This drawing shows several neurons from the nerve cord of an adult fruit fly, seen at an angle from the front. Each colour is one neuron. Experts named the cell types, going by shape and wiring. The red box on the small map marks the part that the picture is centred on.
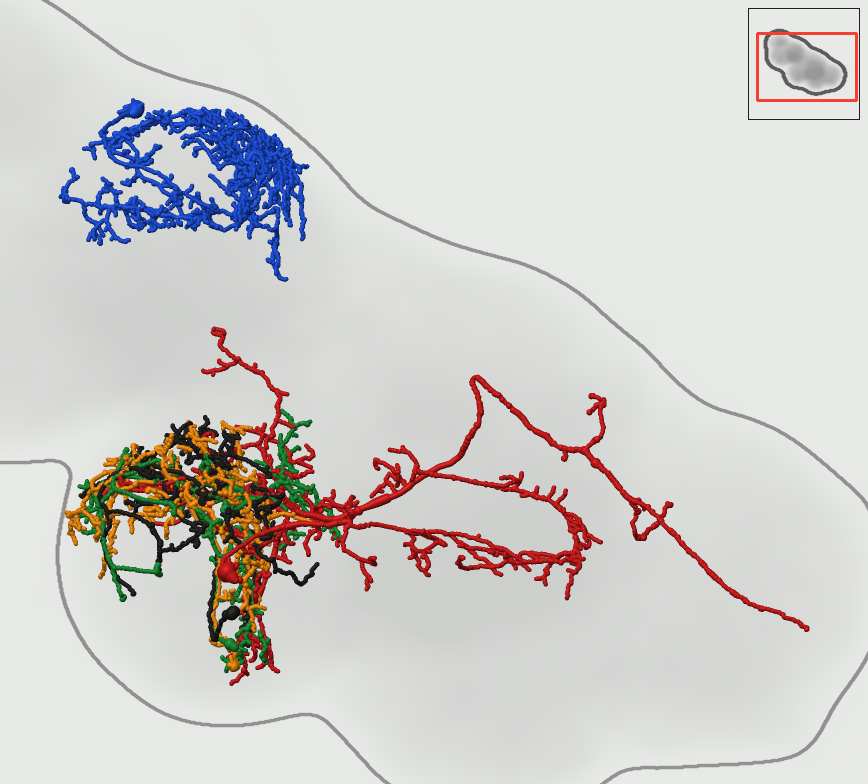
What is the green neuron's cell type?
IN08A038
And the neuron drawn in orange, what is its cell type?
IN08A032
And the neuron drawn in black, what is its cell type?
IN08A029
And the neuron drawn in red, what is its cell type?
AN18B022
